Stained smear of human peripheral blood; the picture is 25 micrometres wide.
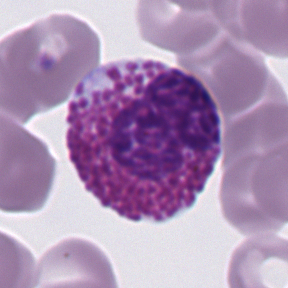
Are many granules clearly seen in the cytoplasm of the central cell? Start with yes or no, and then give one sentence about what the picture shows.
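Yes. The cytoplasm is densely packed with coarse round granules.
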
